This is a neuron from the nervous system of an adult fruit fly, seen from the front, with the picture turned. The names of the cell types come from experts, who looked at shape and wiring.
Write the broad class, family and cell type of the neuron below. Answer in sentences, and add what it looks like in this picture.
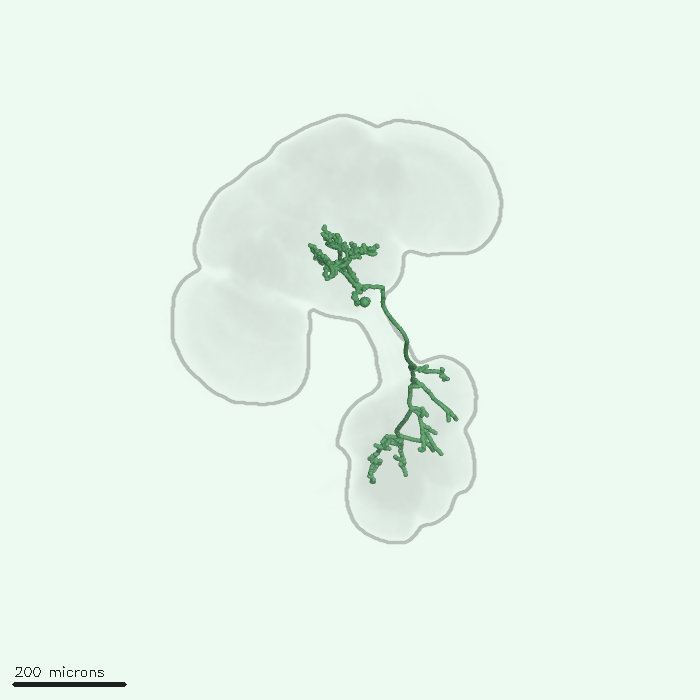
This is a descending neuron. Its family is hemilineage LB19. It is of cell type DNg50. The cell body can be seen in the middle of the picture. By the scale bar it is about 450 microns tall in this view.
